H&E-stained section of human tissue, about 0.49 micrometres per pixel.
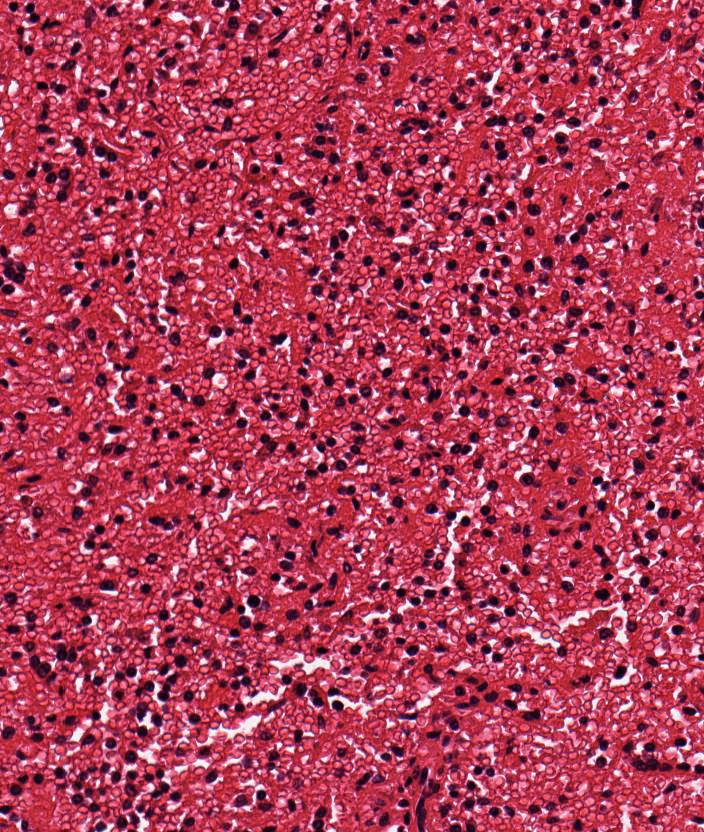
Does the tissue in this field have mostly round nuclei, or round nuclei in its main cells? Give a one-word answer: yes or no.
Yes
